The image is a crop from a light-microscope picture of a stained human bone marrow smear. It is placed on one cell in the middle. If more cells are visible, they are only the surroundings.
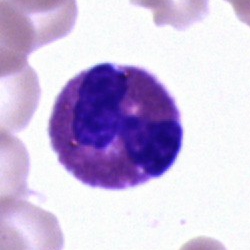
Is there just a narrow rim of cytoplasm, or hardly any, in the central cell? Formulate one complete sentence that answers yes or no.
No, around the nucleus lies a wide area of cytoplasm.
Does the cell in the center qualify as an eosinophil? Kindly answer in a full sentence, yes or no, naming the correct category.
Yes, an eosinophil is the cell positioned in the middle of the field.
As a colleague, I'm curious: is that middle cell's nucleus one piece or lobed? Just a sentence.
Look at the nucleus and you will find it divided into two or more lobes.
